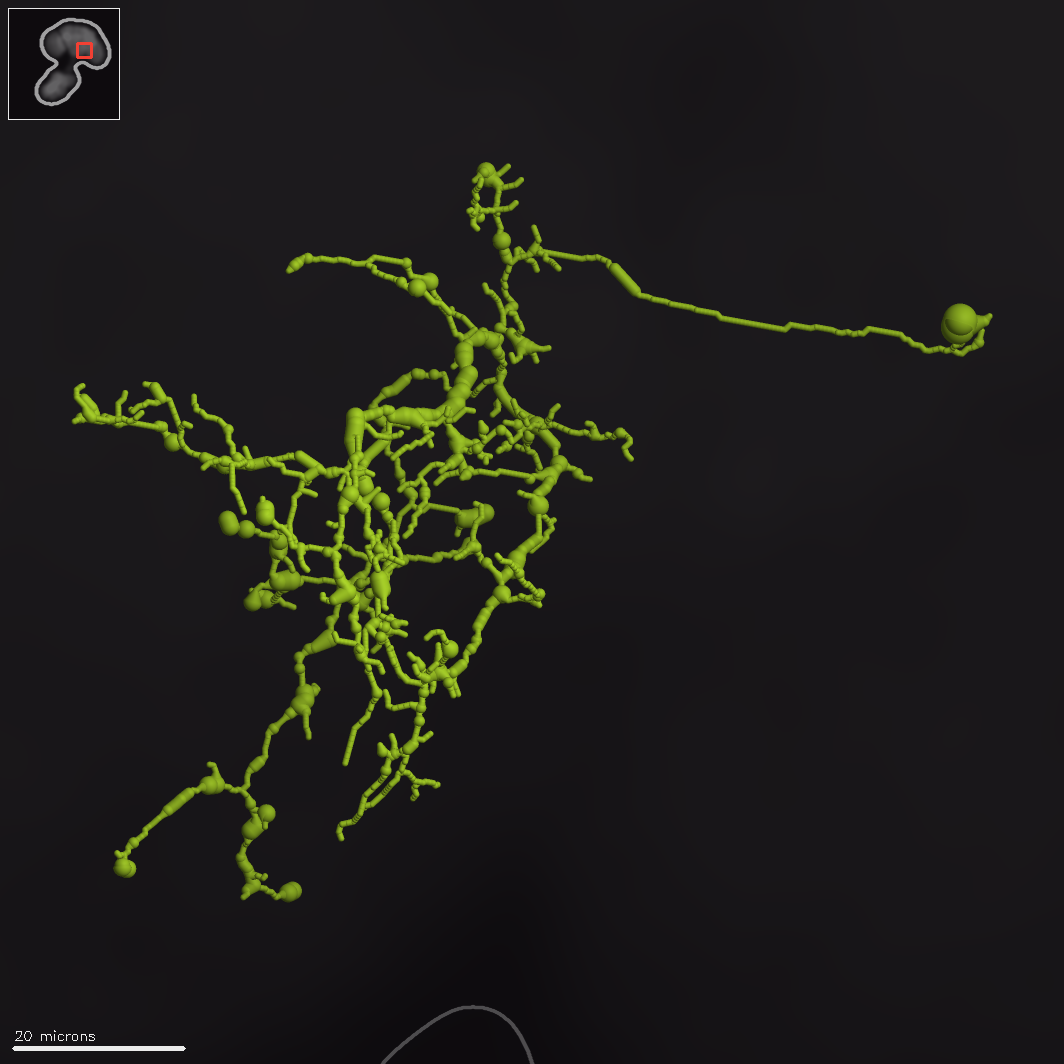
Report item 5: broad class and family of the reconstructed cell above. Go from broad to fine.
central-brain intrinsic neuron; hemilineage TRdl_b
